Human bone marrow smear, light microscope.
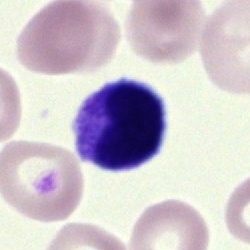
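Lymphocyte, the cell in the middle of the smear. Its outline looks round to me. Most of it stains a dense, very dark blue-purple, though a paler, mottled purple zone sits at the left edge. I can't find any vacuoles anywhere in it.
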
